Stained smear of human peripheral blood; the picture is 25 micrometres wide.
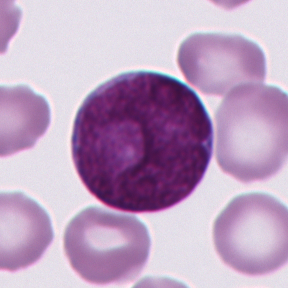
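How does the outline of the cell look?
Smooth and round.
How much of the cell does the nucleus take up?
Nearly all of it; at most a barely visible rim of cytoplasm is left, and the nucleus itself is round and about 12 micrometres across.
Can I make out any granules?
No, none, though there is a paler patch just left of the centre of the nucleus.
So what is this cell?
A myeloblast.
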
